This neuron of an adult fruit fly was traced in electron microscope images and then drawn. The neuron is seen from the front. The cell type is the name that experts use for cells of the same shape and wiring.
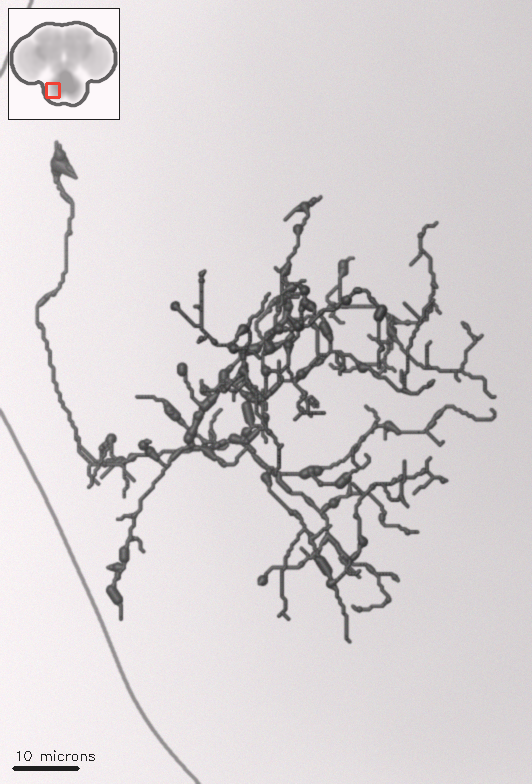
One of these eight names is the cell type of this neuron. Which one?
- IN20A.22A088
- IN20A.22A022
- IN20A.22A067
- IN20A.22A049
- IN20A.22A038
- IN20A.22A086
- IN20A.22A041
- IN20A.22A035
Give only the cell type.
IN20A.22A041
